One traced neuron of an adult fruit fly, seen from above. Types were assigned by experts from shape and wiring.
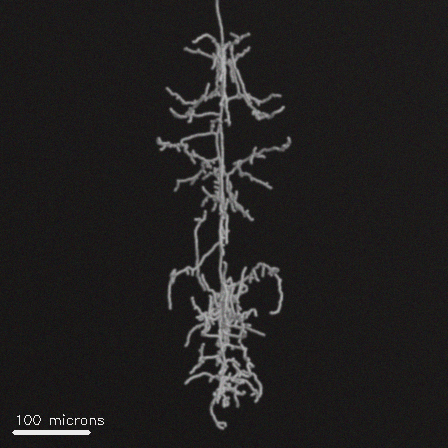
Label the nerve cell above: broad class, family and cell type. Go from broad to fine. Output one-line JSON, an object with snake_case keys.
{"broad_class": "descending neuron", "family": "hemilineage MX3", "cell_type": "DNg98"}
